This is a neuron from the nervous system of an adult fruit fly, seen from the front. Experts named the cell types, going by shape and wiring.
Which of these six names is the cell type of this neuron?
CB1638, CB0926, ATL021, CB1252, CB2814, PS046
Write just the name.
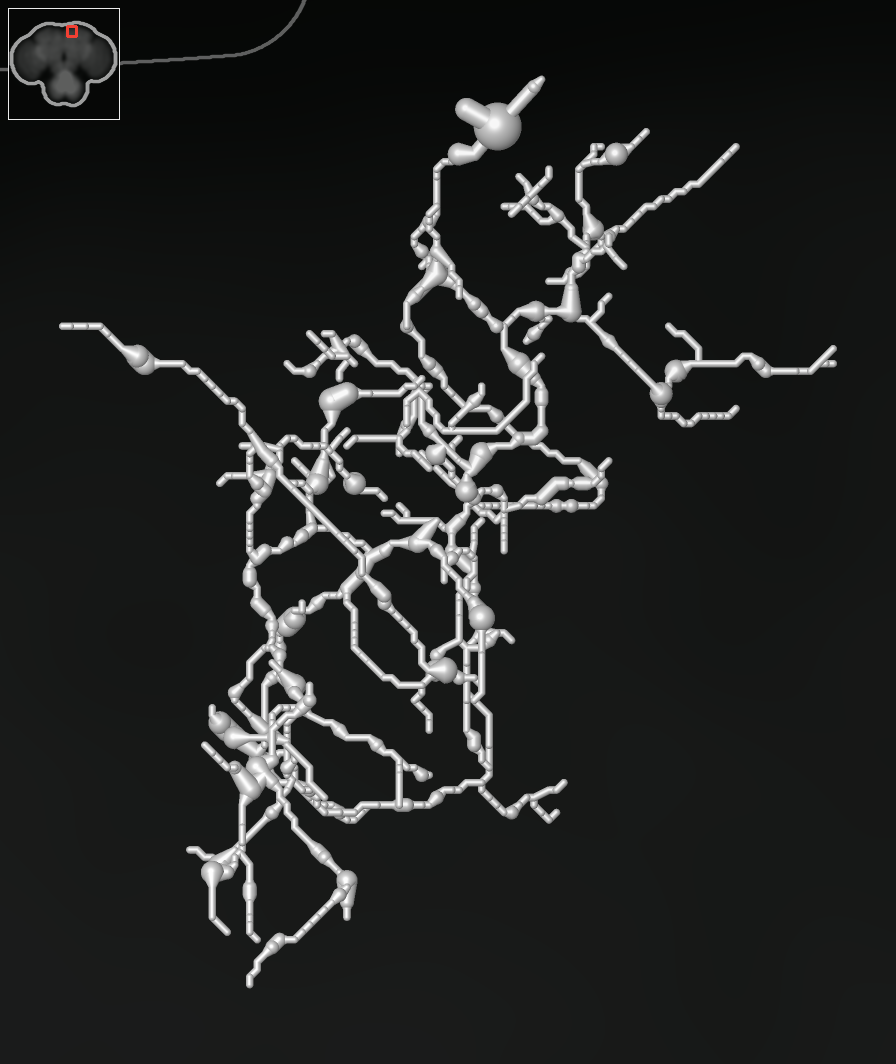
CB2814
